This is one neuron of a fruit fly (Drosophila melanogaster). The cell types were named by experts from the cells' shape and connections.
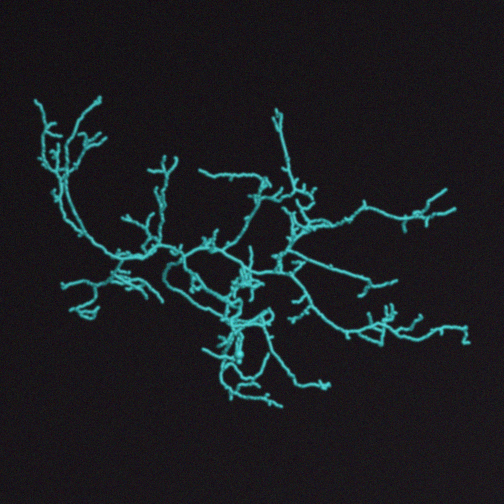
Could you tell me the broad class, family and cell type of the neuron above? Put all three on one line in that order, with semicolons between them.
nerve-cord intrinsic neuron; hemilineage 06B; IN06B056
